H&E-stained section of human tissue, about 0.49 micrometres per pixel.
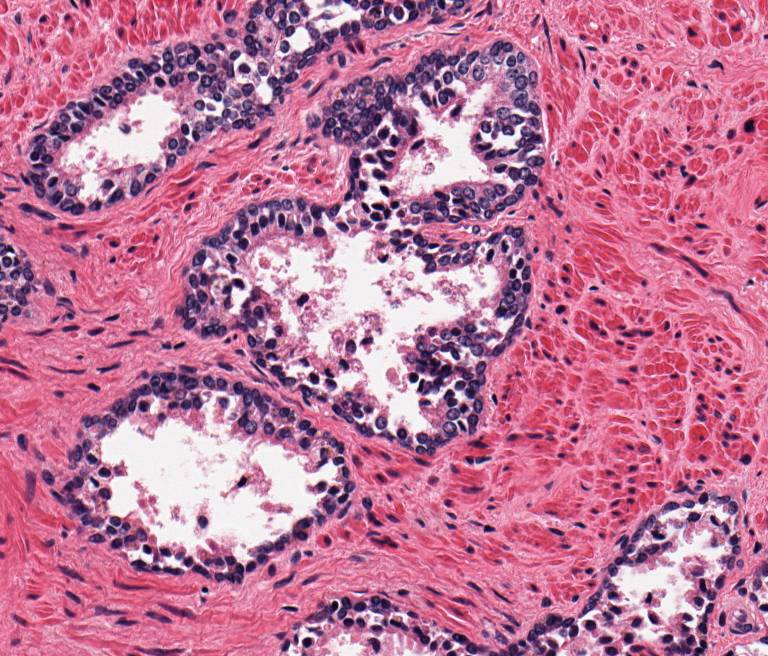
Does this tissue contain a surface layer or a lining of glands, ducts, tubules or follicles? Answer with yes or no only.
Yes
